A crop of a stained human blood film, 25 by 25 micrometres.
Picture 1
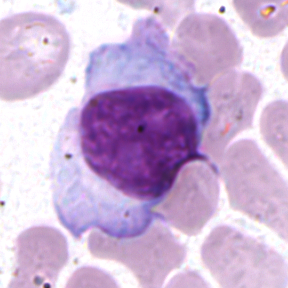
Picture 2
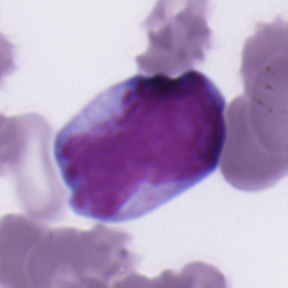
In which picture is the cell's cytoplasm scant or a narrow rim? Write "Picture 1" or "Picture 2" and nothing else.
Picture 2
